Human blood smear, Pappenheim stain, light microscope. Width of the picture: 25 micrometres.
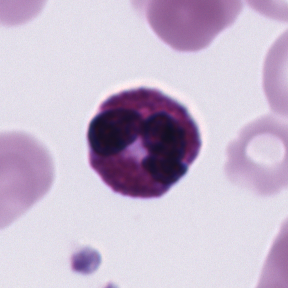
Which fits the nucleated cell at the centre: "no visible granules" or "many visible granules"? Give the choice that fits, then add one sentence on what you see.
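Many visible granules. The cytoplasm is densely filled with reddish-purple granules.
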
